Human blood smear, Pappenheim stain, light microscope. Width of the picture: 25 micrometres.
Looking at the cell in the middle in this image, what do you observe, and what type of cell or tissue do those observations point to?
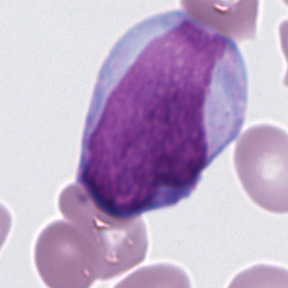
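The nucleus is displaced to the left, so the broadest band of cytoplasm lies on the right. Its chromatin is finely textured and evenly distributed, with no coarse dark clumps. The cytoplasm is pale blue. The surface is smooth and bears no projections. The cell is an atypical promyelocyte.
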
